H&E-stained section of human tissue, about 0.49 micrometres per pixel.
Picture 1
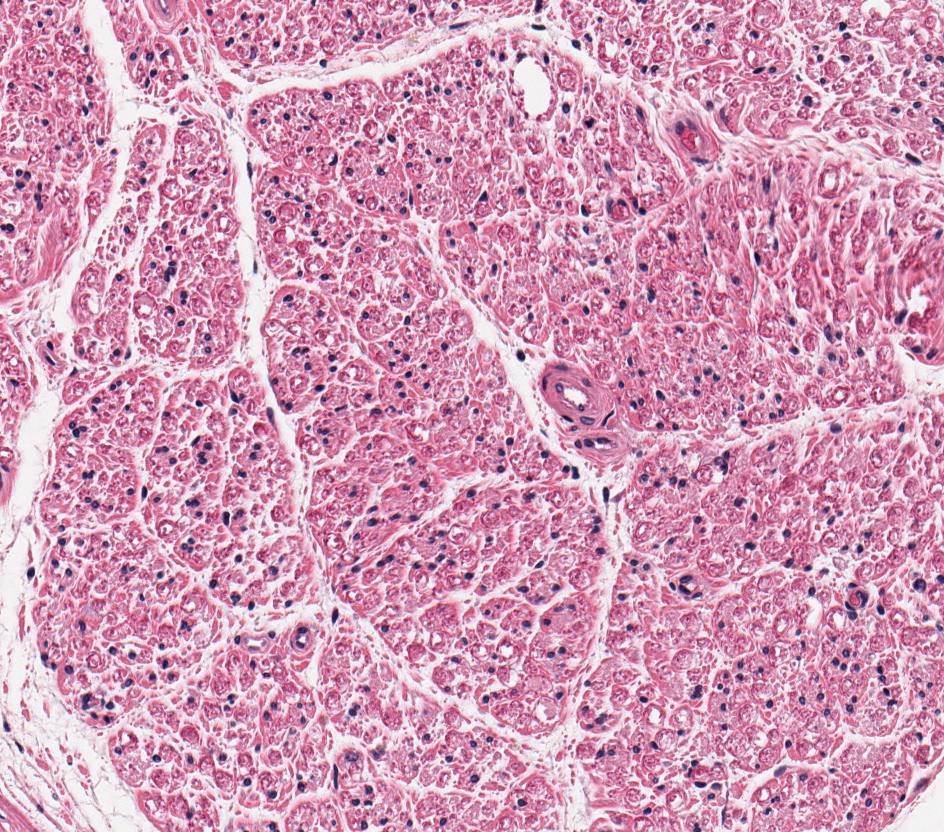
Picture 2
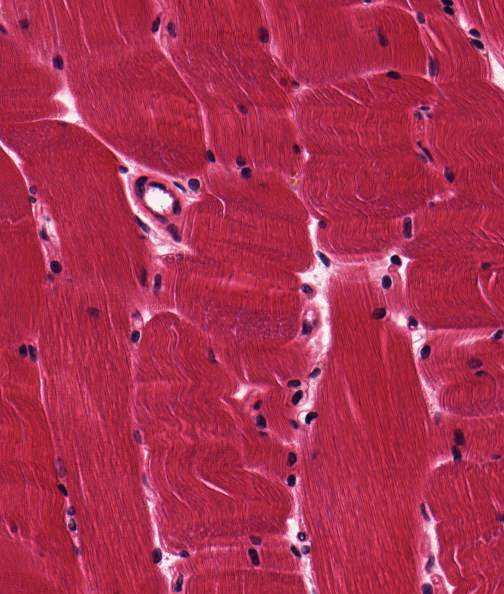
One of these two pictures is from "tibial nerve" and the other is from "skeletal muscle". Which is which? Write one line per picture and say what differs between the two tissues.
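Picture 1 – tibial nerve. Across most of the field the fibres are cut in cross section as small round profiles.
Picture 2 – skeletal muscle. Long unbranched muscle fibres run mainly from the top to the bottom of the field.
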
